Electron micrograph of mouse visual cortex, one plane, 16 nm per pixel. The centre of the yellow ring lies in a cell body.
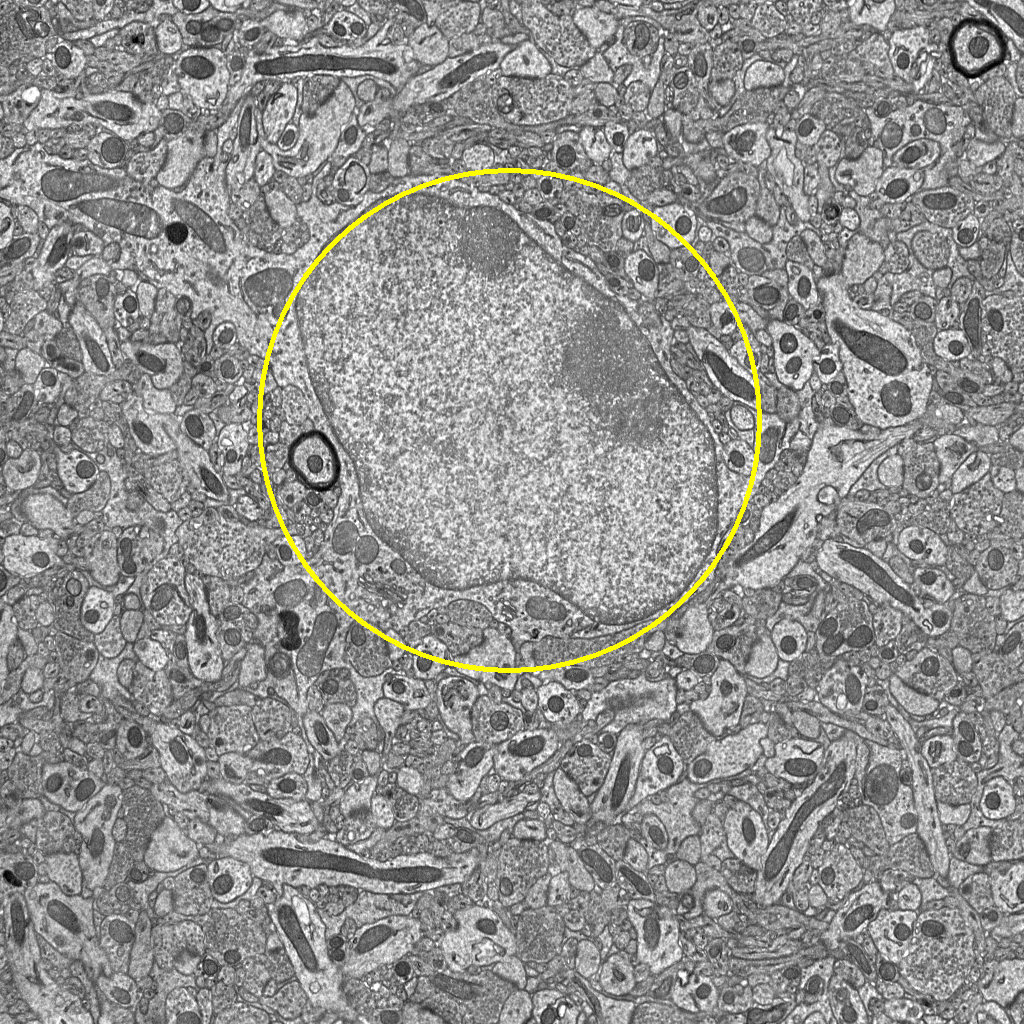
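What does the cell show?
A nucleus, whole outline within the ring.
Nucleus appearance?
Mostly pale, finely granular; one shallow inward notch on the lower edge.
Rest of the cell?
No large dense bodies in the cytoplasm.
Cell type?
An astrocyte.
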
